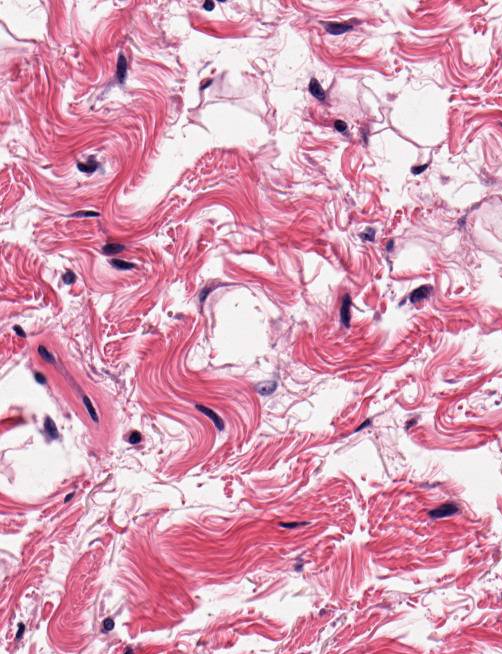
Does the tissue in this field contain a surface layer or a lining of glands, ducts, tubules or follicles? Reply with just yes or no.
No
